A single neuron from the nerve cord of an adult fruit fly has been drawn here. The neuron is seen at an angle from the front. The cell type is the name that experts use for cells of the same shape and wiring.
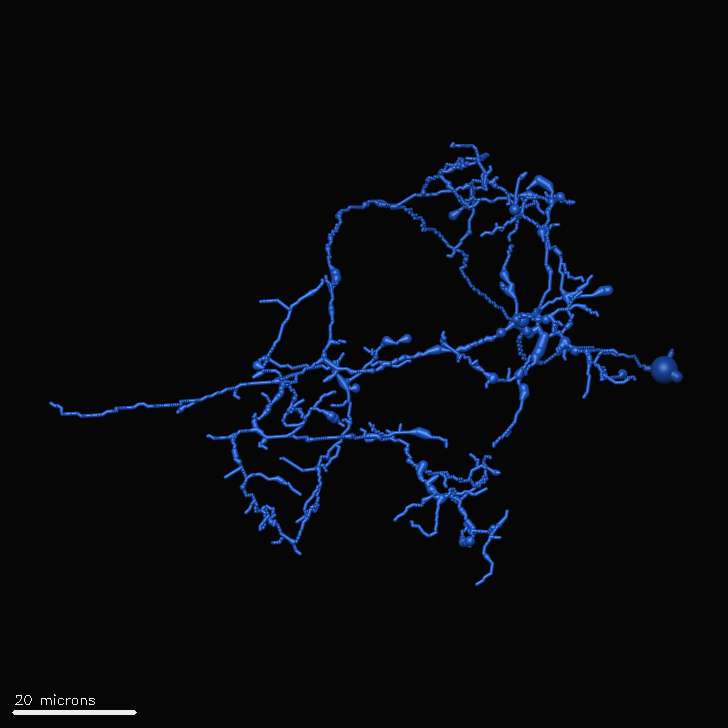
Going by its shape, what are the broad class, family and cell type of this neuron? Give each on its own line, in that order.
nerve-cord intrinsic neuron
hemilineage 21A
IN21A066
